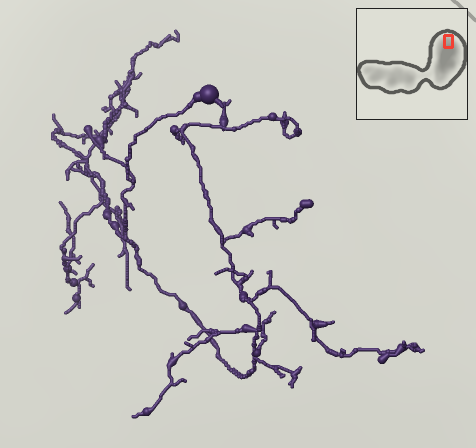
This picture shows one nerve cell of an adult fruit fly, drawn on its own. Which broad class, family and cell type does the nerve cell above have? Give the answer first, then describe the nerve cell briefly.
This is a central-brain intrinsic neuron. The family is hemilineage SMPpd1. The cell type is SLP398. The cell body is at the top of the picture. Dozens of branch ends can be seen.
